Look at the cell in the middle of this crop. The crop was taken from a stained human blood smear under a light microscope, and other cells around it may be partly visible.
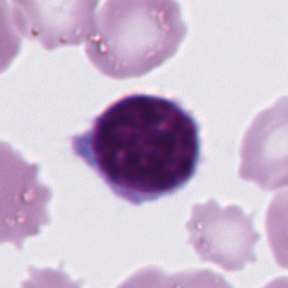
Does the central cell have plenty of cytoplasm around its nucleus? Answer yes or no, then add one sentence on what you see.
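No. The cytoplasm is only a thin rim, widest at the left and lower left of the nucleus.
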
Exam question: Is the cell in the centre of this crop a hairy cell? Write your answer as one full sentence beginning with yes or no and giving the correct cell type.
No, it is a typical lymphocyte and not a hairy cell that occupies the middle of the crop.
